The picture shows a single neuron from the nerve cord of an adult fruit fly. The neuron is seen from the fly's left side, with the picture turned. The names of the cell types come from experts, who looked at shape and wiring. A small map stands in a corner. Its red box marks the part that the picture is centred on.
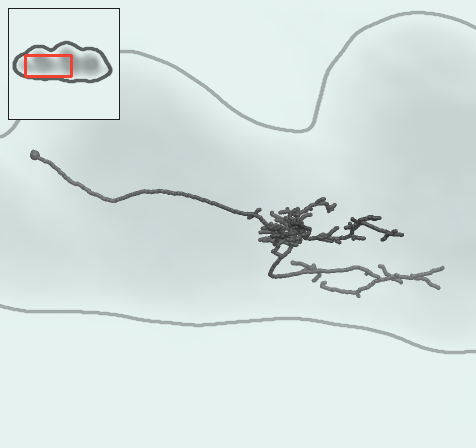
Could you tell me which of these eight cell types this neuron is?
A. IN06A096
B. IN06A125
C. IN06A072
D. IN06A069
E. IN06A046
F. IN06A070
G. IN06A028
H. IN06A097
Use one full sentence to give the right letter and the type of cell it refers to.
The neuron takes the cell type IN06A097, listed as option H.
